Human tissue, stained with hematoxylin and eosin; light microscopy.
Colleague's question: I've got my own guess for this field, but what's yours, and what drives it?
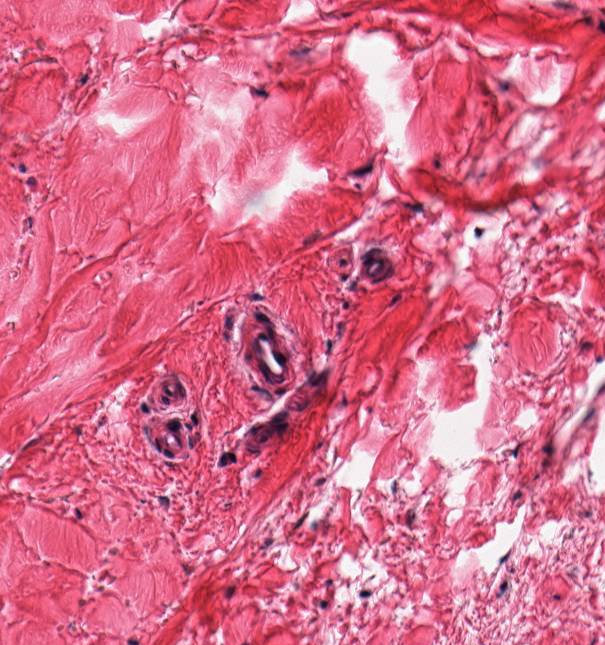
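Collagenous tissue, nuclei sparse and small throughout: dermis.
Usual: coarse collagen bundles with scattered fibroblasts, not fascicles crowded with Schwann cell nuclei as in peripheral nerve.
White clefts part collagen bundles, mostly upper half and right. Just left of centre: small cluster of round-to-oval profiles, concentric walls, dark nuclei; the central oval one has a narrow, slit-like empty lumen.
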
